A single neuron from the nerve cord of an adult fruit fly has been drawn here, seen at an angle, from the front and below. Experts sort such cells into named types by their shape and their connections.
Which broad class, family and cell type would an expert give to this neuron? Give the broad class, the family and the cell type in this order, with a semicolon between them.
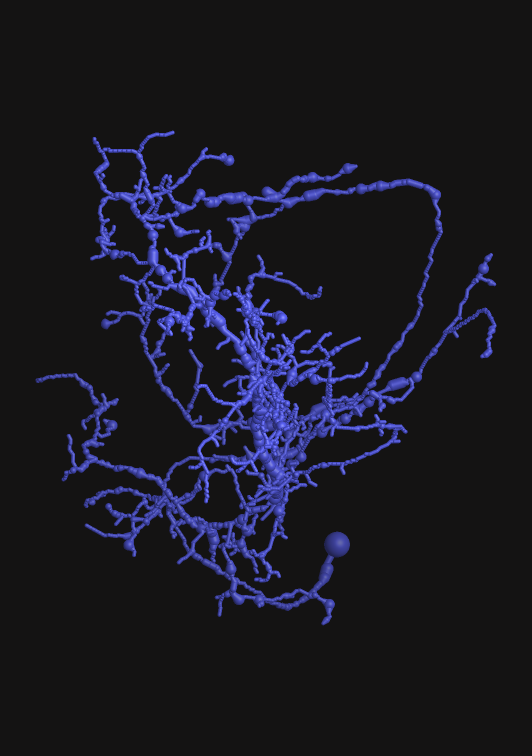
nerve-cord intrinsic neuron; hemilineage 03A; IN03A075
